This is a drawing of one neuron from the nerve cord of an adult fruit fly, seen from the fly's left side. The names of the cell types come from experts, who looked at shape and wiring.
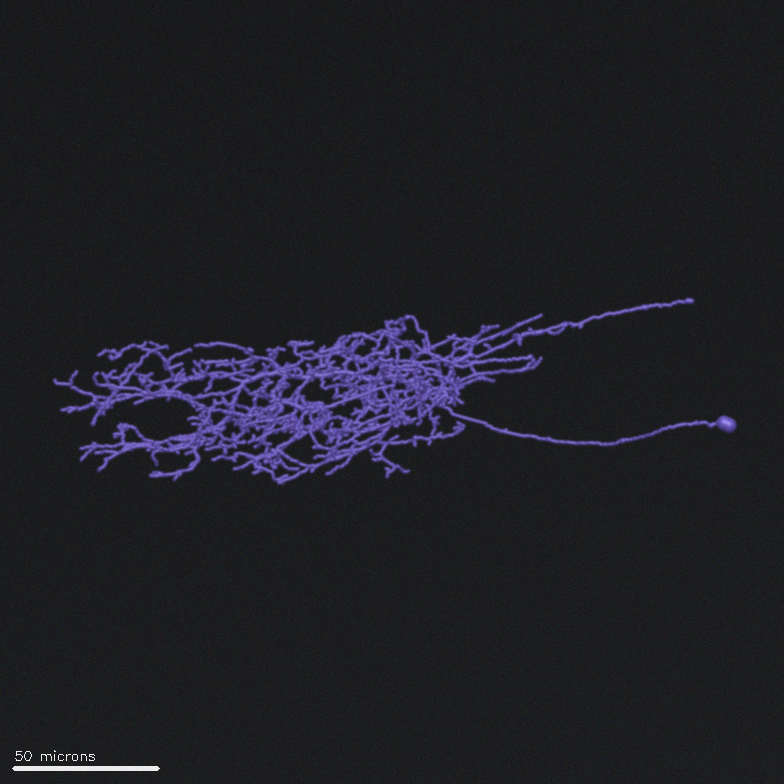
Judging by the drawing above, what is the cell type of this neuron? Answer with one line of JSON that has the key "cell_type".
{"cell_type": "IN06A020"}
